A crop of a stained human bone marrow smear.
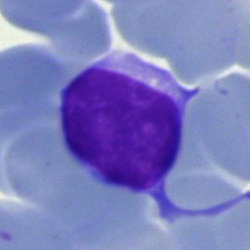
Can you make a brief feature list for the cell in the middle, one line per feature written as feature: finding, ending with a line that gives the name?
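Shape: irregular, somewhat angular, not smoothly round
Cytoplasm colour: pale bluish-lilac
Tail: thin, tapering, from the lower right
Projection: short, pointed, at the upper right edge
Identity: lymphocyte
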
